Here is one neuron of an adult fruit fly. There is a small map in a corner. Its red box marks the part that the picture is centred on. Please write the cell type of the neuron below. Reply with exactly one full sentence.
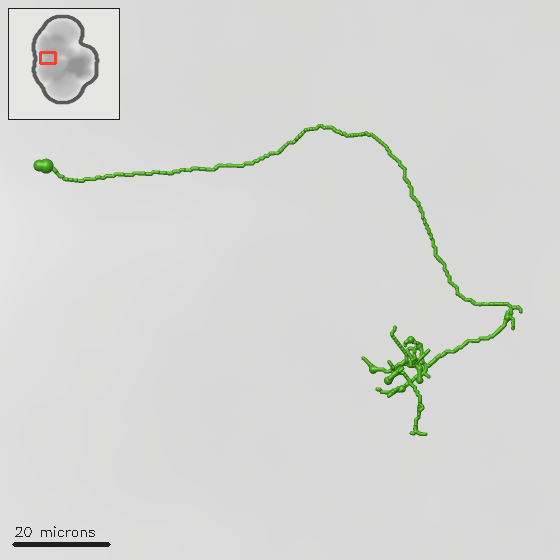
The neuron is of cell type vDeltaM.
